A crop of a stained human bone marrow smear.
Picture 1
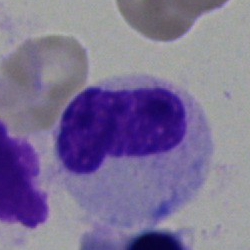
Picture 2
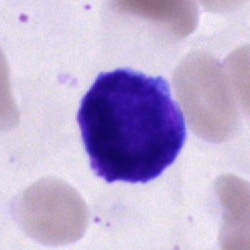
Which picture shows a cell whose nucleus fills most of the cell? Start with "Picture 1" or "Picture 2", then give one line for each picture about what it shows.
Picture 2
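In picture 1: The cytoplasm is plentiful and pale greyish-lilac.
In picture 2: The cytoplasm is scant, seen at most as a very thin rim.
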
